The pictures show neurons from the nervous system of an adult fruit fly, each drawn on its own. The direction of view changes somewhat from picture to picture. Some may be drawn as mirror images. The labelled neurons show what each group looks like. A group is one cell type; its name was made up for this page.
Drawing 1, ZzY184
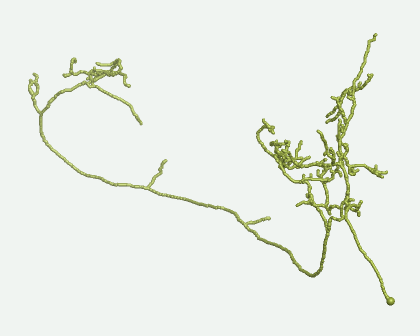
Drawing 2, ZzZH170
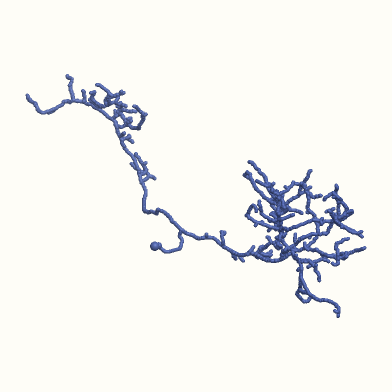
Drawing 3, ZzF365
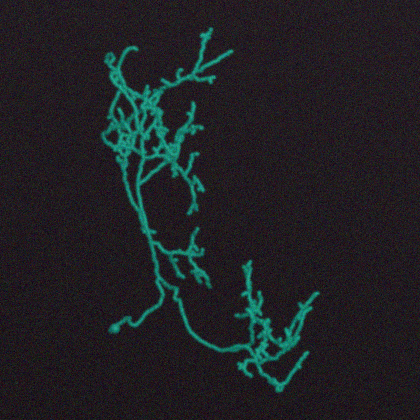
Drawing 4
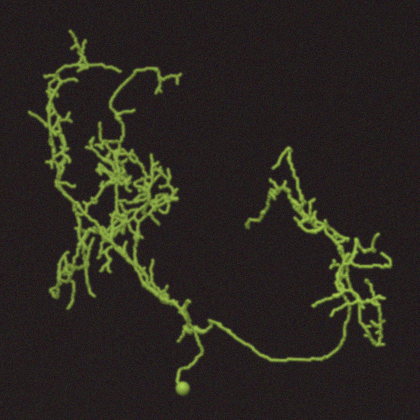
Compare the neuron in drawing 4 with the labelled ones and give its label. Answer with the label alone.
ZzZH170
